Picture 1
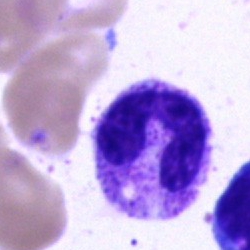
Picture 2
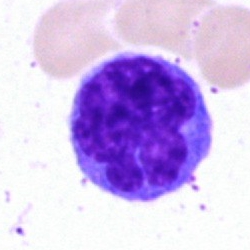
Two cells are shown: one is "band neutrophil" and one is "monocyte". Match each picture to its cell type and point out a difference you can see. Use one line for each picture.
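In picture 1 we see a band neutrophil: The cytoplasm is pale lilac and filled with fine purple granules.
In picture 2 we see a monocyte: No distinct granules are seen in the cytoplasm.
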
